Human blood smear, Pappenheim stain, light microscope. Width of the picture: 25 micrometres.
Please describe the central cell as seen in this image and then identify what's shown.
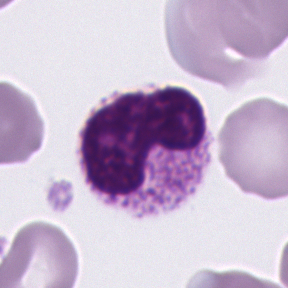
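Roughly round in outline, this cell measures about 12 micrometres across. Its nucleus is kidney-shaped, with the notch opening toward the lower right, and it fills about 60% of the cell's area. The chromatin stains dark purple and is dense. Most of the pale cytoplasm lies within the notch of the nucleus. The cell is a band neutrophil.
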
